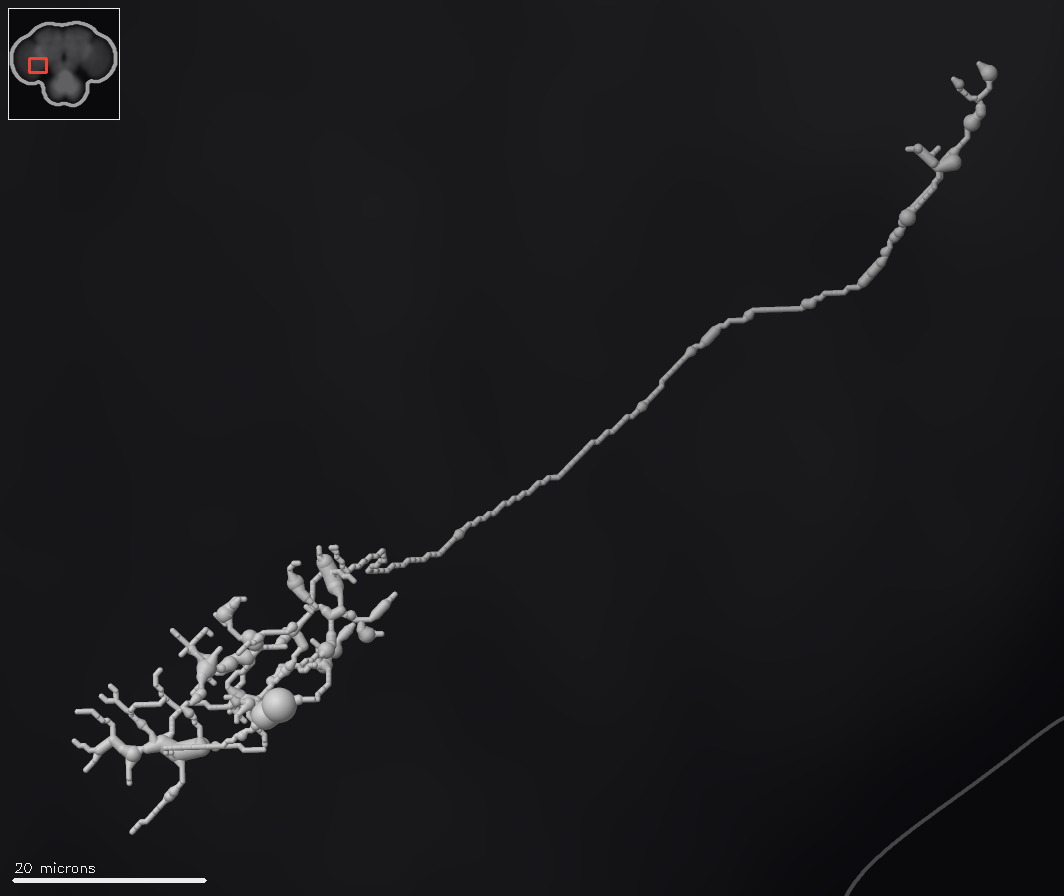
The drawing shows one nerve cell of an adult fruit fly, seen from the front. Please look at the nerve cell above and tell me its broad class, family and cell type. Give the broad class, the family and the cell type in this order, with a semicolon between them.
optic-lobe intrinsic neuron; Tm; Tm5c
